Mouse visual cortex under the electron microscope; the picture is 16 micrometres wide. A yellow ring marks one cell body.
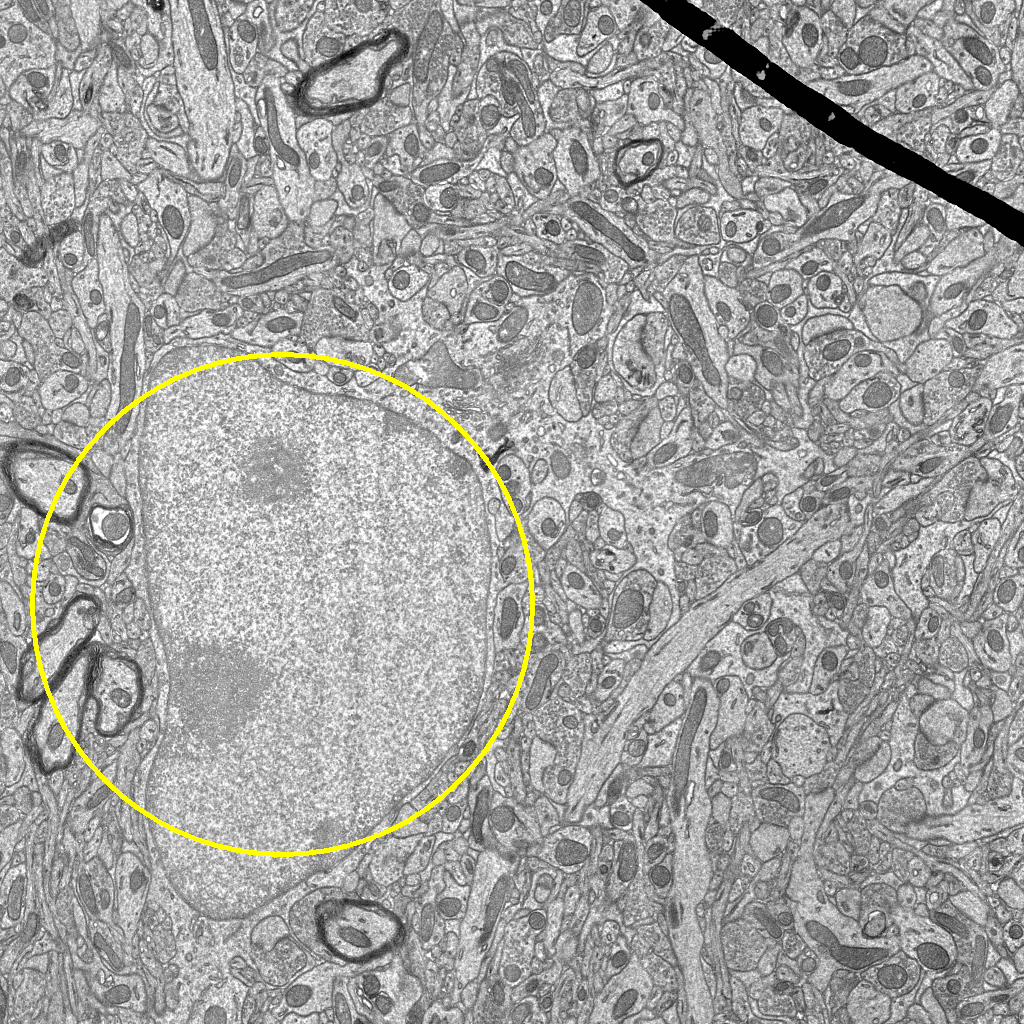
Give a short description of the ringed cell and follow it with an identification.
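Nearly the entire cell body is taken up by a large oval nucleus, which extends beyond the lower edge of the ring. Several myelinated axons lie closely against the left side of the cell body. A thick black streak crosses the upper right corner of the picture. This is an astrocyte.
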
